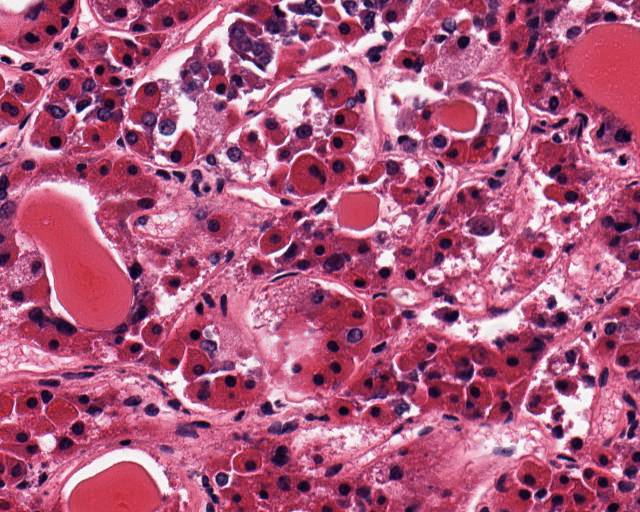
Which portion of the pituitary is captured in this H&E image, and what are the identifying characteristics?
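To my eye this is pars distalis. The arrangement weighs most: nests and cords of cells parted by thin, delicate septa throughout.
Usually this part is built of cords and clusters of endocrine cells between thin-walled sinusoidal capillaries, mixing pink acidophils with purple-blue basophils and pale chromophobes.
Most cells here are large and polygonal with abundant granular eosinophilic cytoplasm, which fits the pink-cytoplasm acidophils. Some in the centre and right have pale, foamy, vacuolated cytoplasm instead. Several rounded spaces hold homogeneous pink material, the largest at the left edge and in the upper right corner.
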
